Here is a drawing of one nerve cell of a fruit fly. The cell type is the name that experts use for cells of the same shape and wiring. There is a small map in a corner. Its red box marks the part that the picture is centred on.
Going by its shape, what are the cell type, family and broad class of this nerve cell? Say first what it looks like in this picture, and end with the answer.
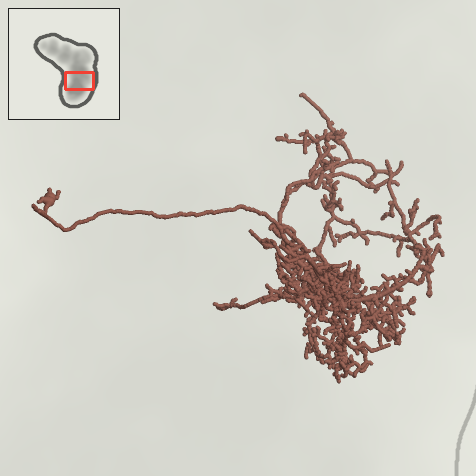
The picture shows dozens of branch ends. In this view it is wider than it is tall. The cell type is VES048. Its family is hemilineage DM1_antero_ventral. Its broad class is central-brain intrinsic neuron.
